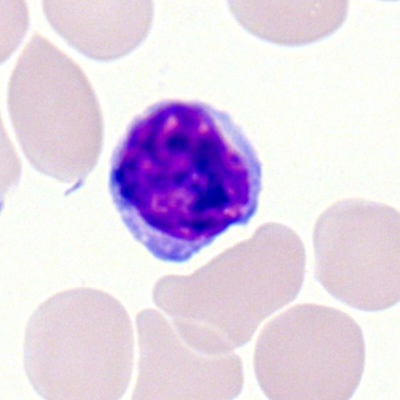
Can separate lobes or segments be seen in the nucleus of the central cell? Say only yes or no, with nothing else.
No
